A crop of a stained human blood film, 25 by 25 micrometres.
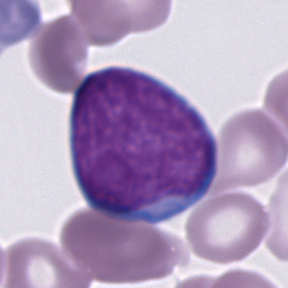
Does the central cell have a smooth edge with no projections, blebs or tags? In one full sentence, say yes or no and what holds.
Yes, along its outline the cell is smooth, with no projections.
